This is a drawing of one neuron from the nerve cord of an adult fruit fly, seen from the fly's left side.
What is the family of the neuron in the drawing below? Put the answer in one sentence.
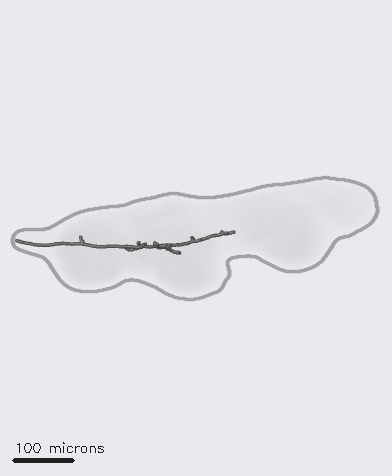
The family is hemilineage MX3.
